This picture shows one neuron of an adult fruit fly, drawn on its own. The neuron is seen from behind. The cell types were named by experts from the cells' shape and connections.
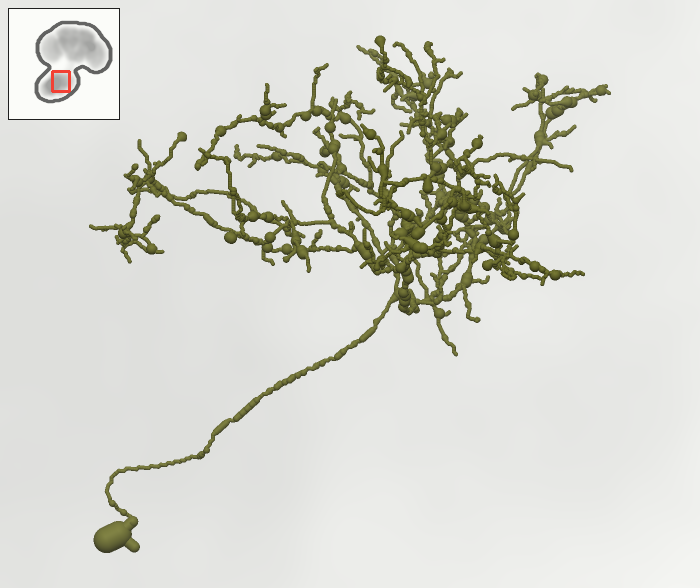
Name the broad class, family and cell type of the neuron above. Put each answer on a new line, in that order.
nerve-cord intrinsic neuron
hemilineage 05B
IN05B085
